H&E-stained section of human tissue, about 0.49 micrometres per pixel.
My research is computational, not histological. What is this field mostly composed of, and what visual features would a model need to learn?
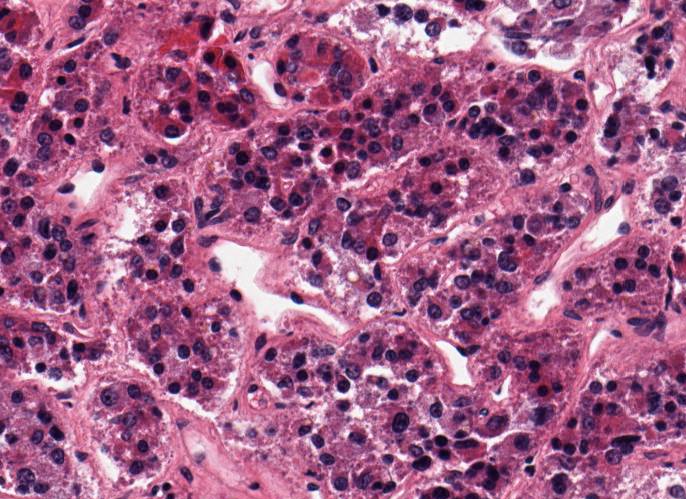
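Shown here is the pars distalis of the pituitary. Its cells lie in rounded nests and broad cords separated by thin pink septa, and the nests form no gland lumina.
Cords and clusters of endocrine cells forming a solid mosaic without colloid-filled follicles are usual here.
The cytoplasm is abundant, granular and pink-purple, deeper red in a few groups at top left.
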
